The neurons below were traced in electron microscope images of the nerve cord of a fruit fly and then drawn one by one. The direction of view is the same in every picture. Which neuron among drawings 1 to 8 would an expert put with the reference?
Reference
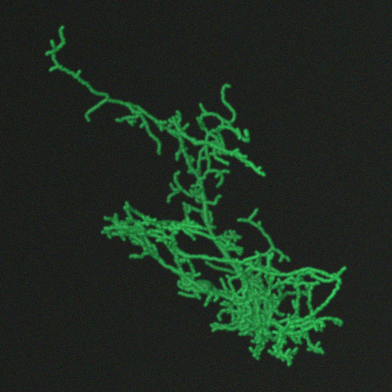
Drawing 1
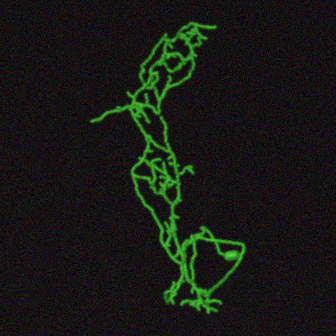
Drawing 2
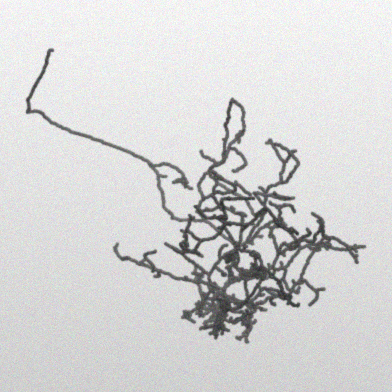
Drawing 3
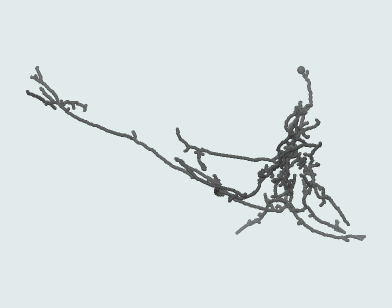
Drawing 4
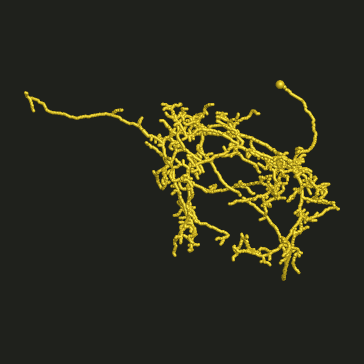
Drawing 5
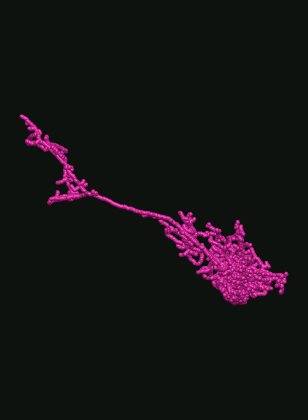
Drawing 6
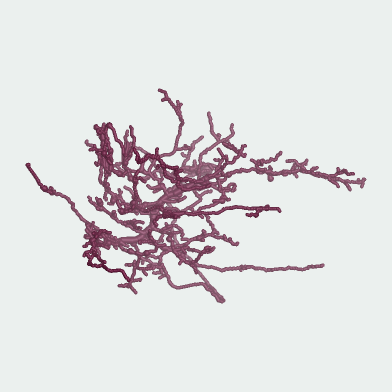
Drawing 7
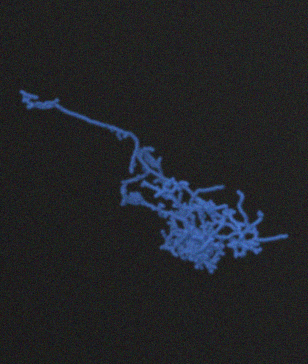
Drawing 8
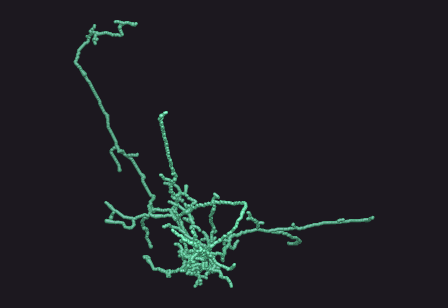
4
